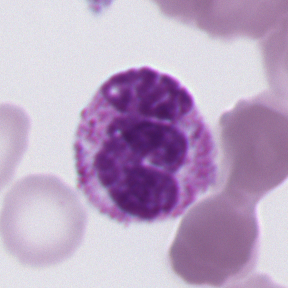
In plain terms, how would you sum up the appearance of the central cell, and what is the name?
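Notice first that the cell has a round outline. Its nucleus is divided into several lobes, and no nucleoli are visible in it. Small violet-pink granules are scattered throughout the cytoplasm. This is a segmented neutrophil.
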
